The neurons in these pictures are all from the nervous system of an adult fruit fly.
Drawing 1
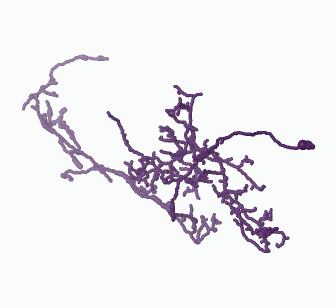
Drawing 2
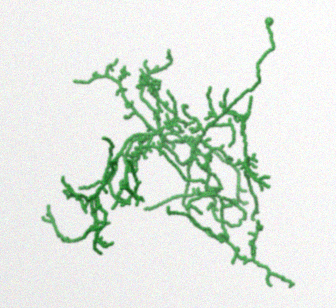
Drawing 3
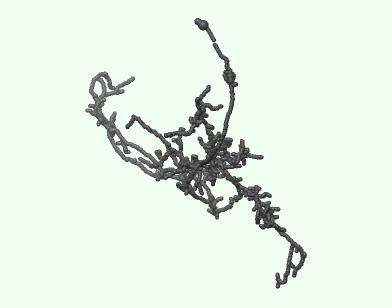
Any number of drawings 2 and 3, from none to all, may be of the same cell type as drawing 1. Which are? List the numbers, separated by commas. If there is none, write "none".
3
